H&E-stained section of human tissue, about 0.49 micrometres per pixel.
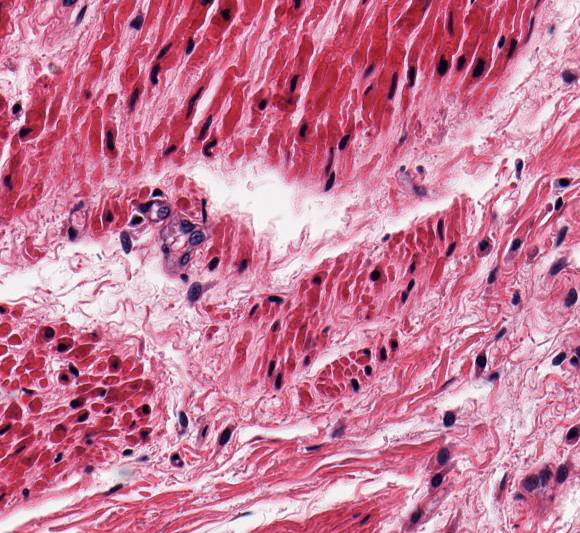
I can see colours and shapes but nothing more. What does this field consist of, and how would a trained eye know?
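Answer: fibromuscular stroma. Muscle band crosses mid-field diagonally, lower left to upper right. Nuclei elongated, dark purple; cytoplasm deep pink-red.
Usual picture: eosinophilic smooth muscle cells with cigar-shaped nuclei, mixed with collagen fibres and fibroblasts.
Matching that, loose, wavy, pale pink fibrous connective tissue lies between bundles.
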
